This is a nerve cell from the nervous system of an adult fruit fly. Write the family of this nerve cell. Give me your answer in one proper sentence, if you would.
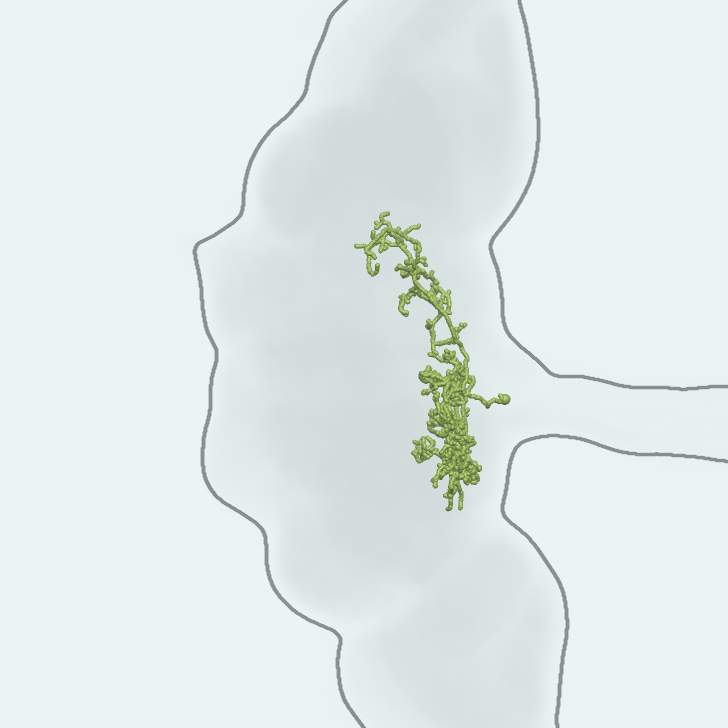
Family hemilineage DM6_posterior is assigned to this nerve cell.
